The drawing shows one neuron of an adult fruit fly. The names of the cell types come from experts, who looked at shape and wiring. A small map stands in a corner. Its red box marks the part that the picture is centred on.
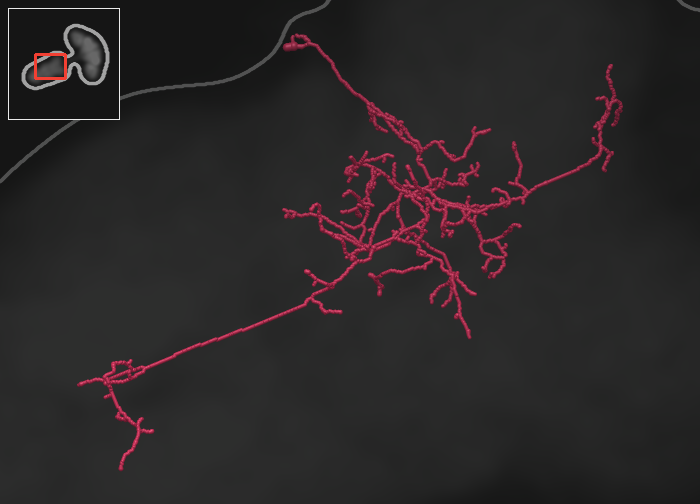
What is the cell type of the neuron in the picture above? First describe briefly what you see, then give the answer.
It is in the nerve cord and does not reach the brain. Its cell body lies at the top of the picture. Dozens of branch ends can be seen. It is a nerve-cord intrinsic neuron. The cell type is IN12A053_a.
